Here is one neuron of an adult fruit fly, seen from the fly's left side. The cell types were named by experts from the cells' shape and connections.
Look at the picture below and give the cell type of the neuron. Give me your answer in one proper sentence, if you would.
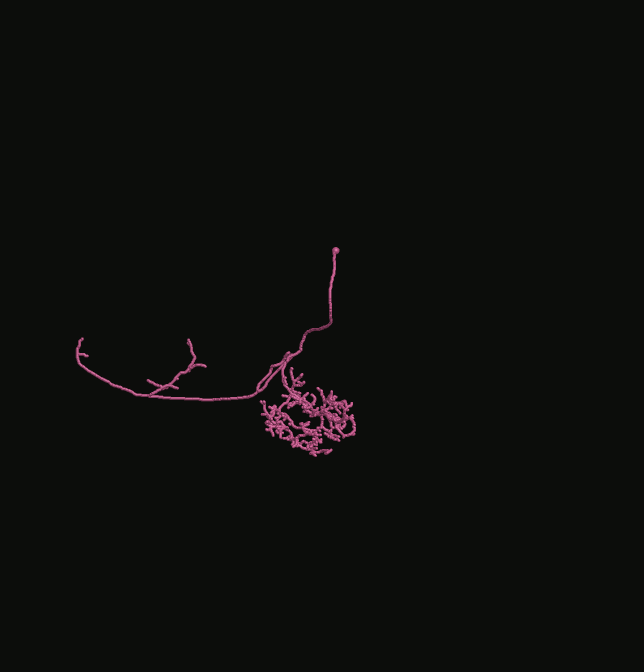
This neuron is recognized as the cell type IN23B073.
